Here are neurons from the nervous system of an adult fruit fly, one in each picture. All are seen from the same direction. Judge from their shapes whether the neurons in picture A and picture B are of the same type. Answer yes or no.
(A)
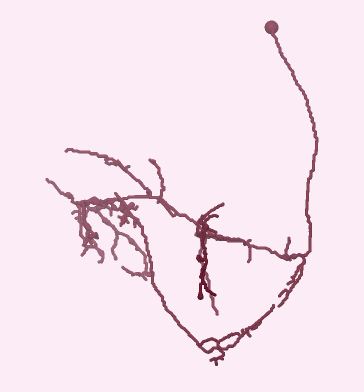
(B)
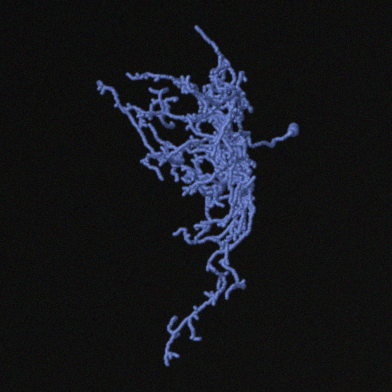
no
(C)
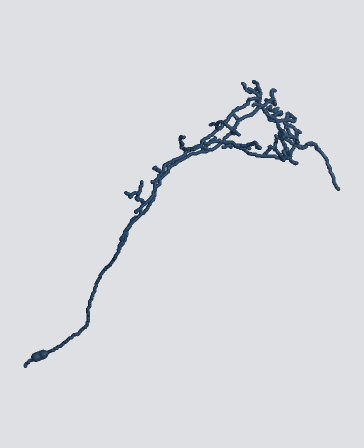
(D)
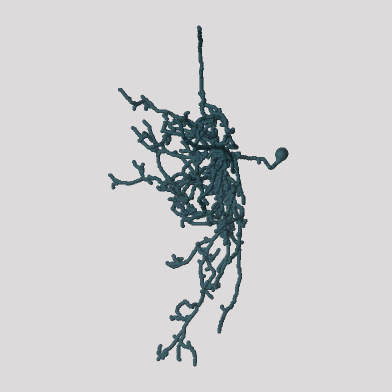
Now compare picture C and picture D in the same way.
no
